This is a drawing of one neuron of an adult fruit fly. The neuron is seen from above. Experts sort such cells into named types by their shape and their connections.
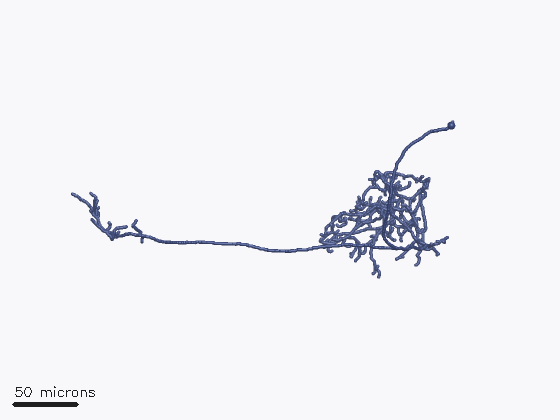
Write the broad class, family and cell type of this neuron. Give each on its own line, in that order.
central-brain intrinsic neuron
hemilineage VLPa2
CB4176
